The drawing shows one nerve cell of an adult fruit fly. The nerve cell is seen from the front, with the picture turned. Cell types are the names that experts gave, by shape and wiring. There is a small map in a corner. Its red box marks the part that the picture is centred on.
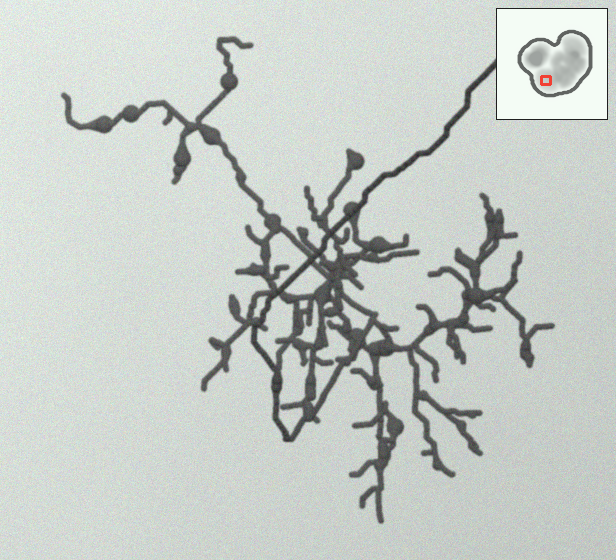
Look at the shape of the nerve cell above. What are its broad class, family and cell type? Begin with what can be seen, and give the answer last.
The picture shows dozens of branch ends. As drawn here it is about as wide as it is tall. Its broad class is optic-lobe intrinsic neuron. The family is Cm. It is of cell type Cm6.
